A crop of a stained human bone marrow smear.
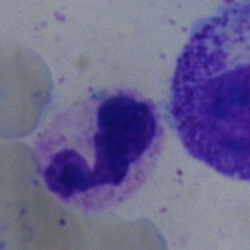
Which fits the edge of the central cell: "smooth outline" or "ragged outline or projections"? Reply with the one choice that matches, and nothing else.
Smooth outline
